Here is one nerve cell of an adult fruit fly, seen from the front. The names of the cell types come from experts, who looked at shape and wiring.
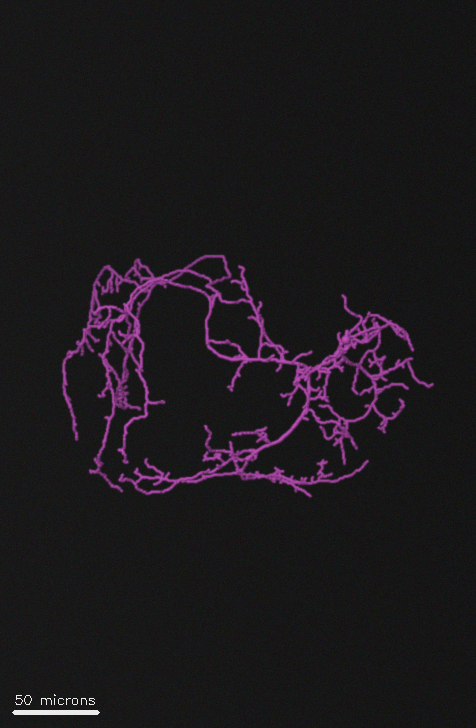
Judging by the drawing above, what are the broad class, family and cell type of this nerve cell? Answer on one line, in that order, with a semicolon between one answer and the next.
nerve-cord intrinsic neuron; hemilineage 18B; IN18B018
